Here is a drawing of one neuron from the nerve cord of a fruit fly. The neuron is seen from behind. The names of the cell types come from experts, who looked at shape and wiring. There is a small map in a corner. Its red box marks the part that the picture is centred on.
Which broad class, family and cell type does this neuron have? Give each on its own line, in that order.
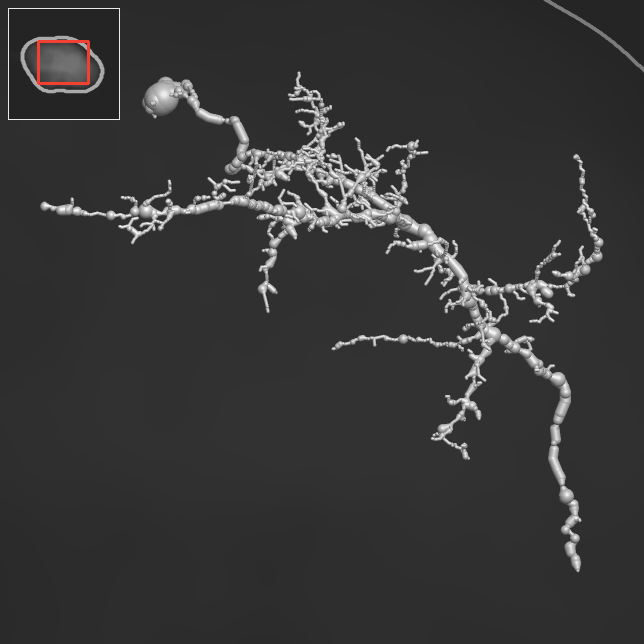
motor neuron of the nerve cord
hemilineage 15B
ltm2-femur MN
